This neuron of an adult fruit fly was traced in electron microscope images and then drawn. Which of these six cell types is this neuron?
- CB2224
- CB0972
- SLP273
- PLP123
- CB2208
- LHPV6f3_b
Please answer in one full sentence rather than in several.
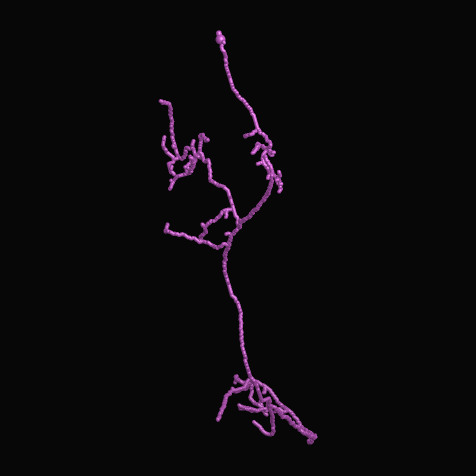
The neuron has LHPV6f3_b as its cell type.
